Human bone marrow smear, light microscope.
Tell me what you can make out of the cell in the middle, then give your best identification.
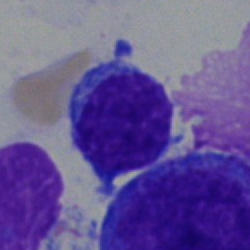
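Chromatin stains dark purple and looks mottled and clumped. Cytoplasm shows only as a thin blue rim, widest at the upper left. A small rounded knob projects from the top edge of the cell. The cell shown is a lymphocyte.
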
